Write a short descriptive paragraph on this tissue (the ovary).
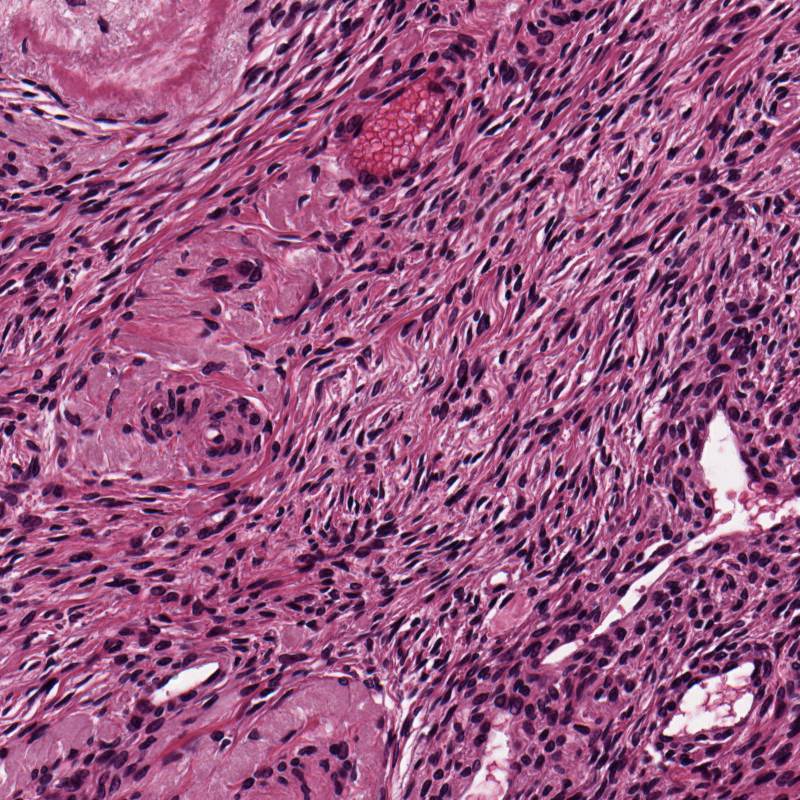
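The spindle cells in this tissue show scant pink cytoplasm and indistinct cell borders. Nuclei are more crowded in the right half of the field than in the left. Along the left side lie pale pink collagenous areas with fewer cells. Near the top centre, a small vessel is packed with red blood cells.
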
